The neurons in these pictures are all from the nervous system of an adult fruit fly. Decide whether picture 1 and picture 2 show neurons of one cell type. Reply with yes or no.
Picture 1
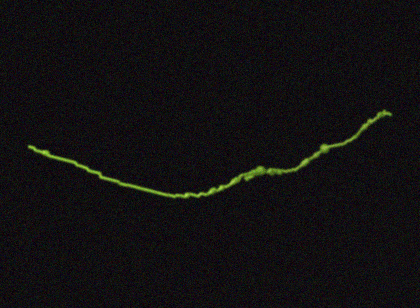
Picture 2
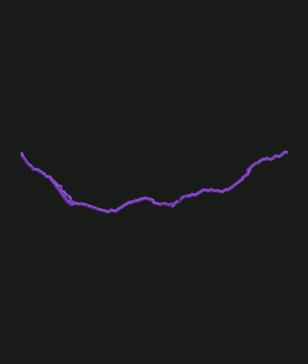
yes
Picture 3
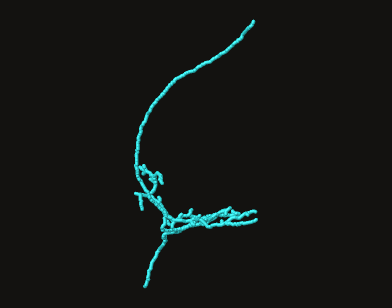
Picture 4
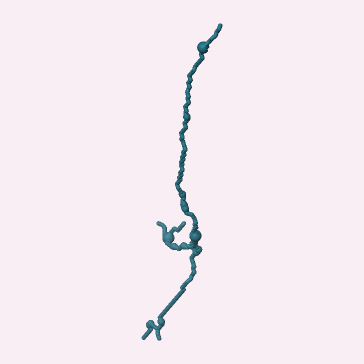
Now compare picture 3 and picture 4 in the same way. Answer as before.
no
